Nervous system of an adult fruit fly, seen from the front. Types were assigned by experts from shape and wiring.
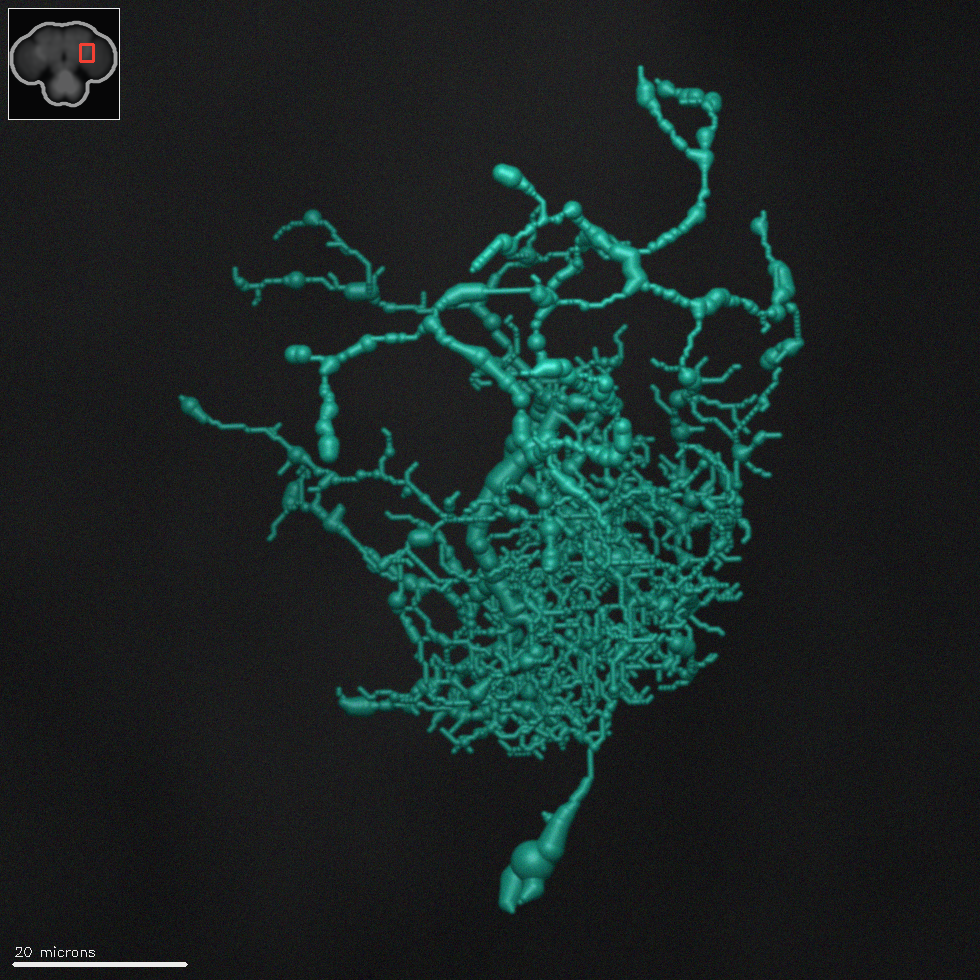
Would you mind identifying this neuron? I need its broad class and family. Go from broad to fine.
central-brain intrinsic neuron; hemilineage VLPl&p1_lateral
